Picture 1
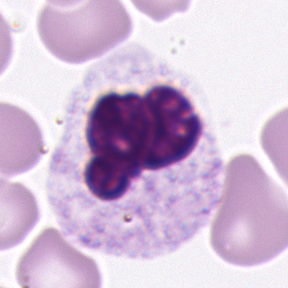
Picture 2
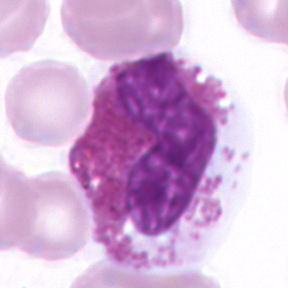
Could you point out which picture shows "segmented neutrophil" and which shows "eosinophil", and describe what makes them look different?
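Looking at these two, the segmented neutrophil must be the first picture, and the eosinophil the second. In the first, the chromatin stains dense and dark purple, and the nucleus sits in the upper part of the cell, leaving a wider rim of cytoplasm below. That cytoplasm is abundant and pale greyish-lilac, dusted with many fine purplish granules.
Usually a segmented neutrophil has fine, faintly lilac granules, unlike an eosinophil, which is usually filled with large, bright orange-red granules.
In the second, the nucleus lies in the right and central part, its chromatin a deep purple, and the granular cytoplasm lies to the left. Along the lower and right edges the outline is broken, with loose granules scattered beyond the margin. Red cells lie close against its left and upper sides.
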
